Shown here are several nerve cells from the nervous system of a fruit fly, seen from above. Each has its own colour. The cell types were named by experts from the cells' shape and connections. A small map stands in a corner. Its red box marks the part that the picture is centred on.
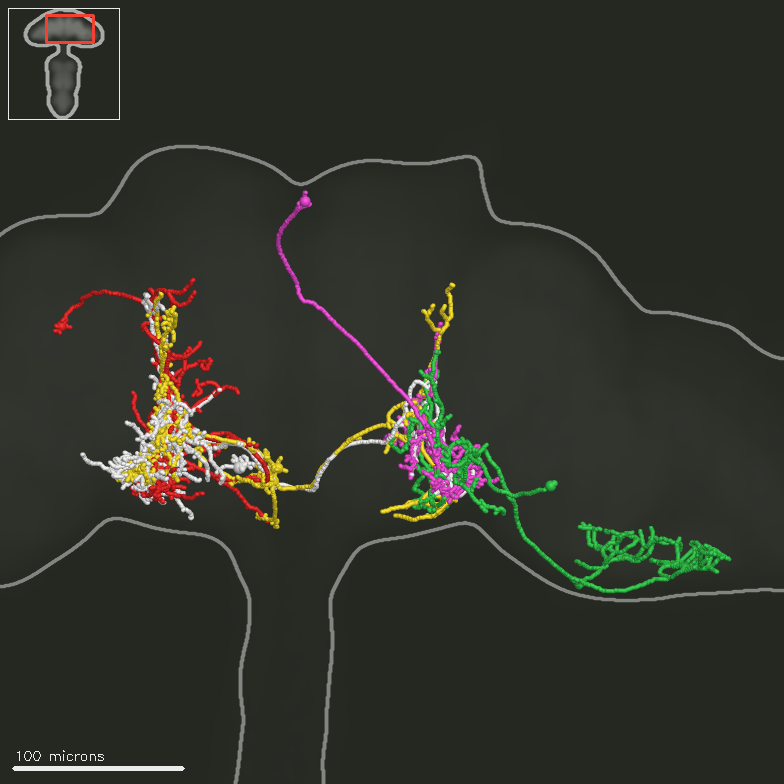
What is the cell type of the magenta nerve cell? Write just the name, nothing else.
WED074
